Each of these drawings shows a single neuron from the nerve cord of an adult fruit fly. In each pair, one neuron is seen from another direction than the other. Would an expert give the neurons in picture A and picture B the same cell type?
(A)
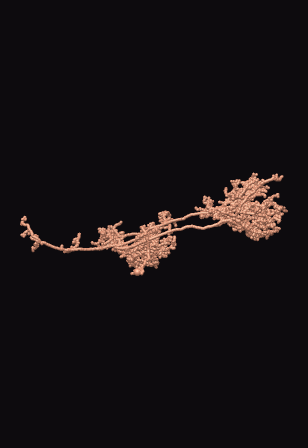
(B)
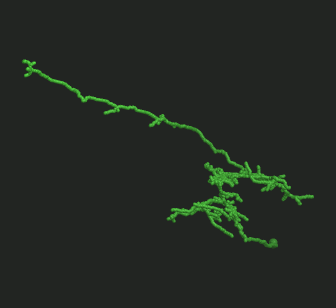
no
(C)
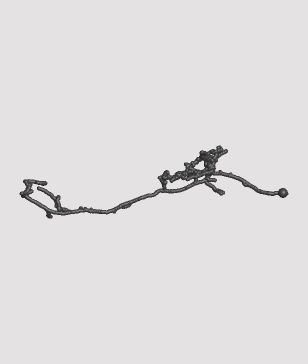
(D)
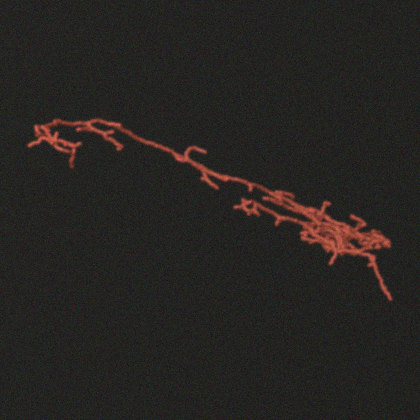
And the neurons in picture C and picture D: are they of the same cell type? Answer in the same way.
yes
